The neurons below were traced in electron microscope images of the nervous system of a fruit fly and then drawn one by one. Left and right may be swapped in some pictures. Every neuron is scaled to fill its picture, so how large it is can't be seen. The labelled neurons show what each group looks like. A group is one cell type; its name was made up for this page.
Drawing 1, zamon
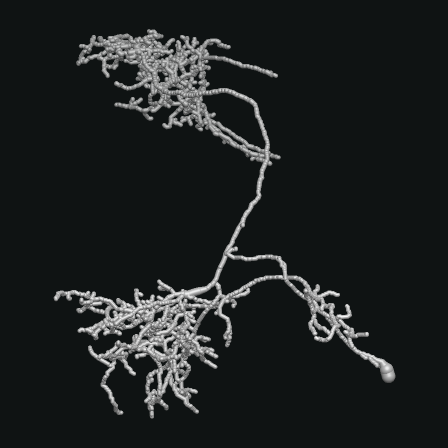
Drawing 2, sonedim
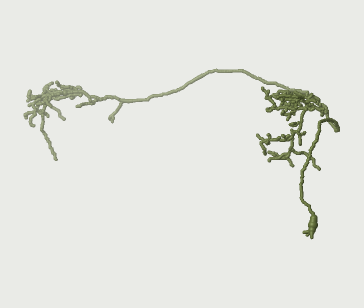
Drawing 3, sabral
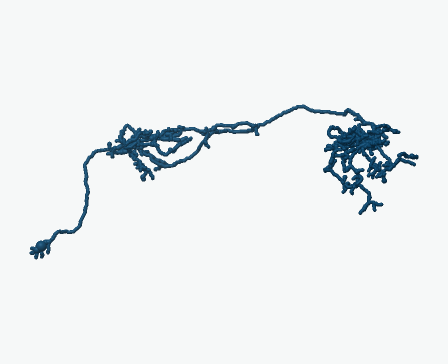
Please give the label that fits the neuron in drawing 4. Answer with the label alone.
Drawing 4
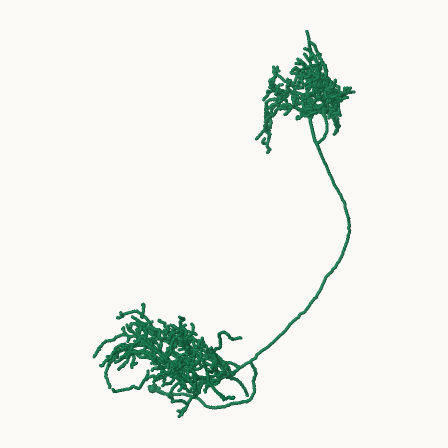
zamon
